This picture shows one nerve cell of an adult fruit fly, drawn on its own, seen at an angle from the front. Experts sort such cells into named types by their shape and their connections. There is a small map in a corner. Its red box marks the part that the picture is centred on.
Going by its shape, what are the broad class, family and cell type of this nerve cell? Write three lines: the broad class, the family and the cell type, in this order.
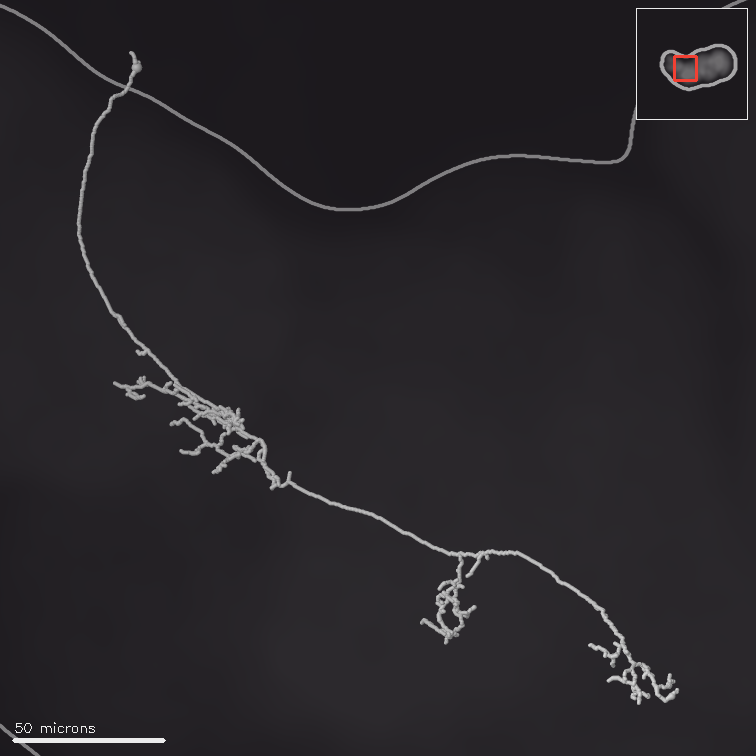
nerve-cord intrinsic neuron
hemilineage 09A
IN09A070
